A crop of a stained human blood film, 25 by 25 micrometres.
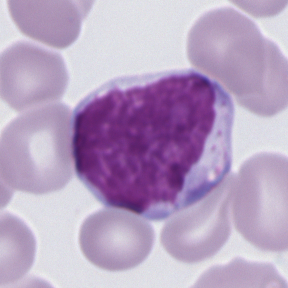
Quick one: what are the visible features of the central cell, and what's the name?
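The nucleus is a single unlobed mass lying toward the left of the cell, so most of the cytoplasm is on its right. Its chromatin is dense and dark purple, broken by small paler streaks. A few tiny clear spots are present in the cytoplasm near the lower right. The cell is a large granular lymphocyte.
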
